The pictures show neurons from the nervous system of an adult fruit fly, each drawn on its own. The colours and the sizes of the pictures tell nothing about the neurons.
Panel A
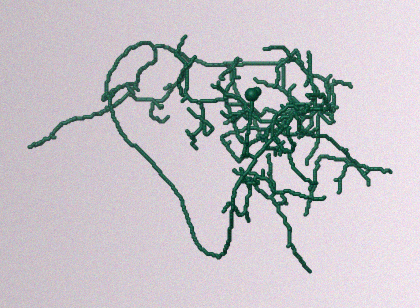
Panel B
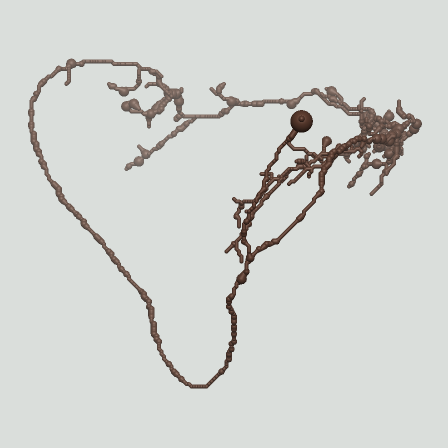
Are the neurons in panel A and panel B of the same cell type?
no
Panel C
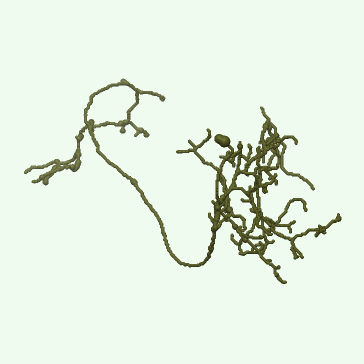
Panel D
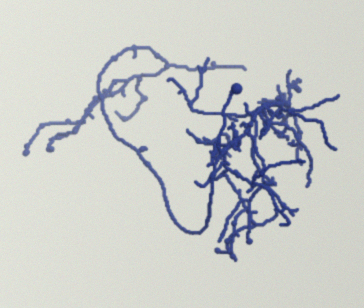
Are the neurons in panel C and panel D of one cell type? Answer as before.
yes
